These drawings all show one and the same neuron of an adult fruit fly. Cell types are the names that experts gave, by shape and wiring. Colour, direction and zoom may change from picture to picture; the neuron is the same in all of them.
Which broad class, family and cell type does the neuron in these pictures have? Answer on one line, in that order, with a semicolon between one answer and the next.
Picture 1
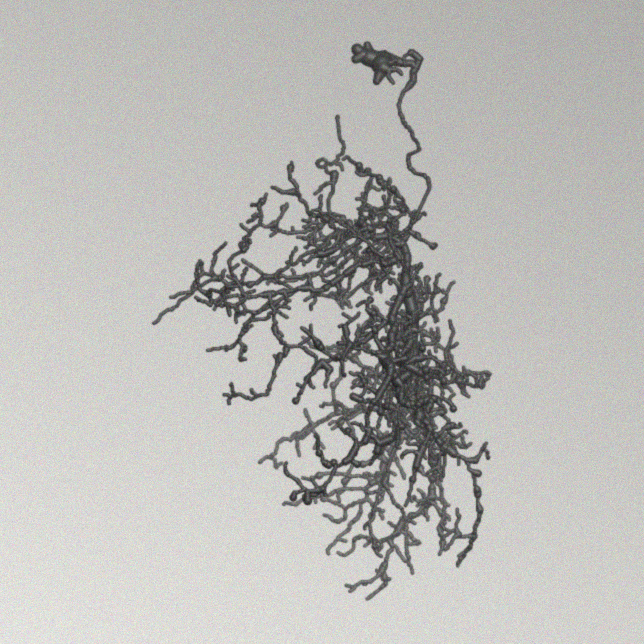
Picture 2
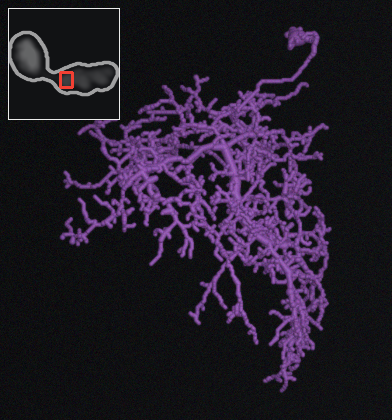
nerve-cord intrinsic neuron; hemilineage 19A; IN19A022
